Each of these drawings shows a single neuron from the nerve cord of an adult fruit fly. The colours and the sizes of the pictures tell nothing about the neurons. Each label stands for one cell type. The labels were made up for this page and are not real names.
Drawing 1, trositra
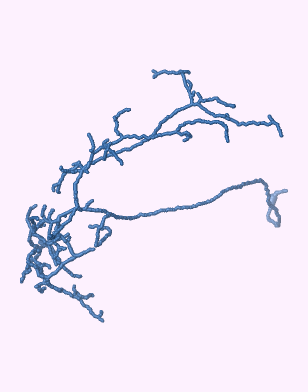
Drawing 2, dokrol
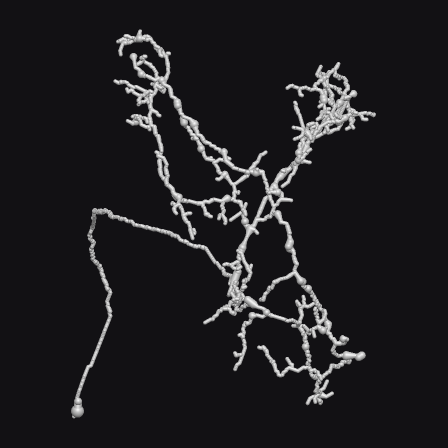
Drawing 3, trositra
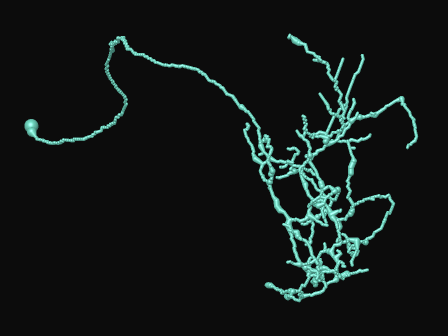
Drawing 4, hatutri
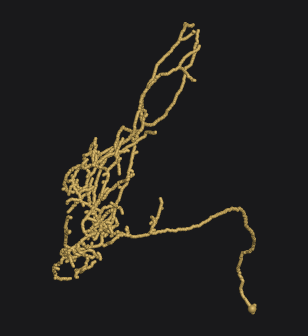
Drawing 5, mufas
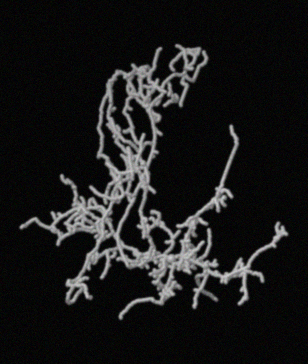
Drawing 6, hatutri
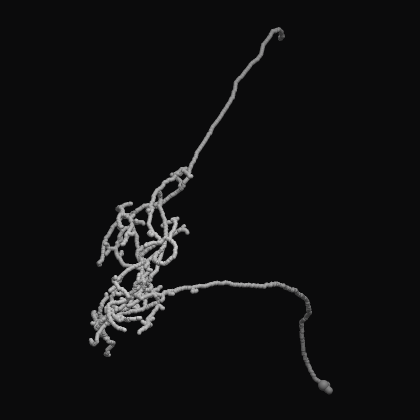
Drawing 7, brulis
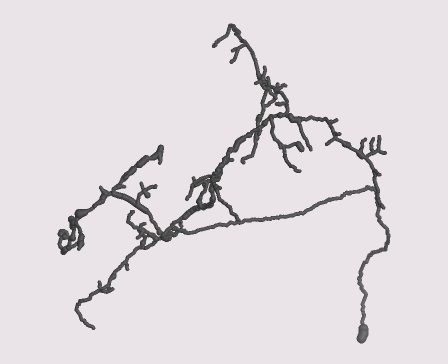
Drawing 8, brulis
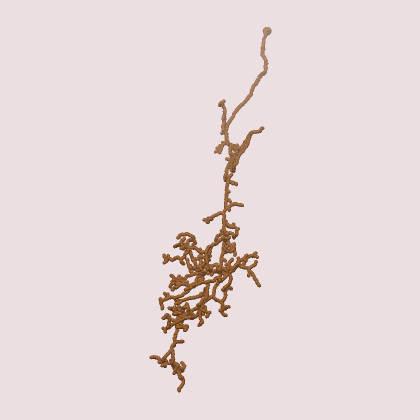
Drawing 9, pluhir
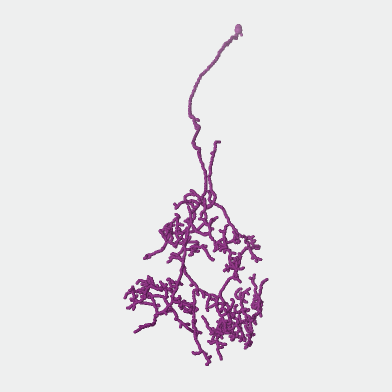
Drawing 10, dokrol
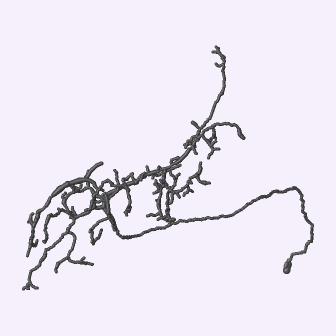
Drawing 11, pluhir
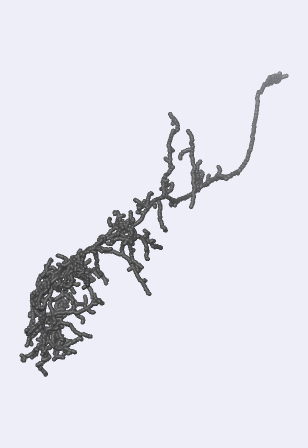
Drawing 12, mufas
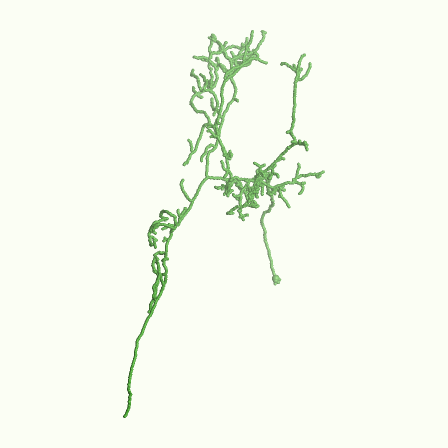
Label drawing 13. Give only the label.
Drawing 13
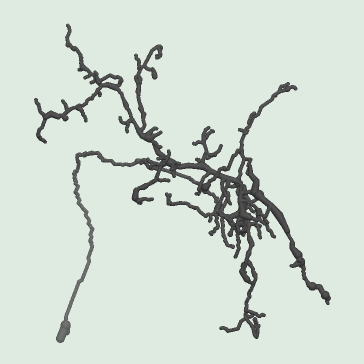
dokrol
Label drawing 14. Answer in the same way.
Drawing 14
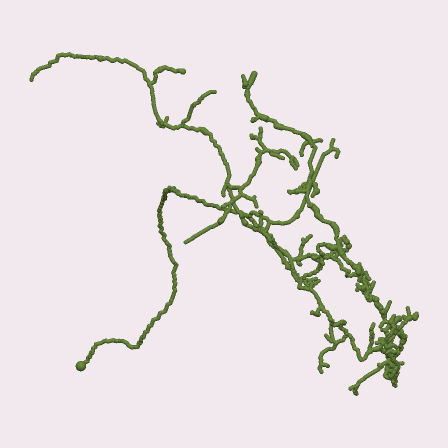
brulis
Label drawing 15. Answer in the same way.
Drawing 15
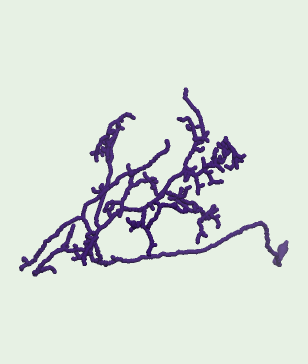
dokrol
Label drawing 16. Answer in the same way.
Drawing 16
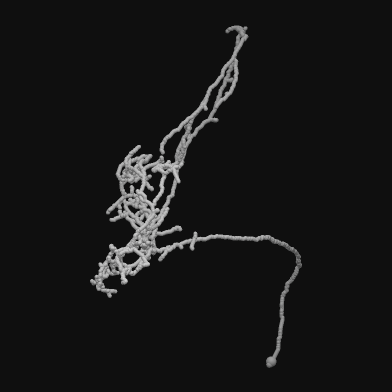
hatutri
